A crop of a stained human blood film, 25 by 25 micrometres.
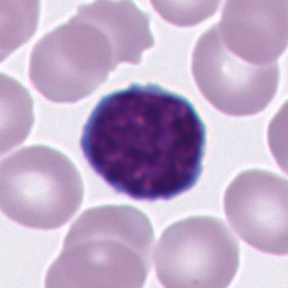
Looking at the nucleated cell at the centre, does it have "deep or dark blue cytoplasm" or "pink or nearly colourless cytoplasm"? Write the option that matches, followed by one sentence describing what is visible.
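Deep or dark blue cytoplasm. The thin rim of cytoplasm is blue.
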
